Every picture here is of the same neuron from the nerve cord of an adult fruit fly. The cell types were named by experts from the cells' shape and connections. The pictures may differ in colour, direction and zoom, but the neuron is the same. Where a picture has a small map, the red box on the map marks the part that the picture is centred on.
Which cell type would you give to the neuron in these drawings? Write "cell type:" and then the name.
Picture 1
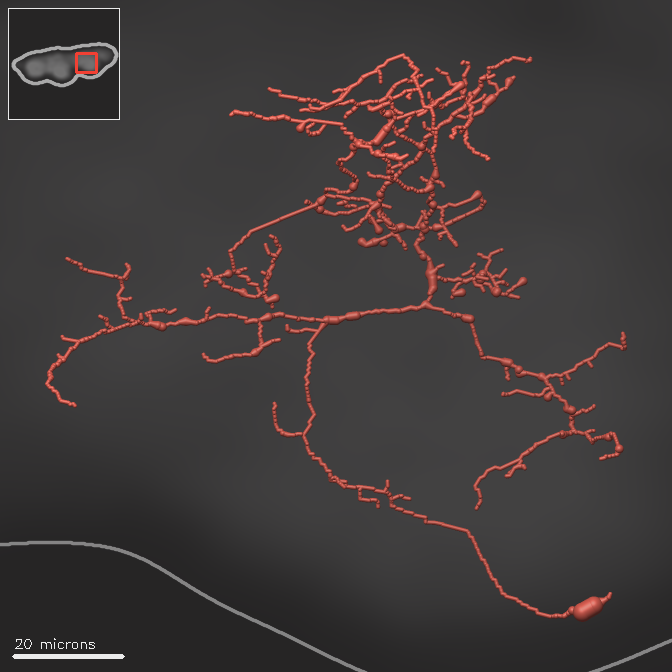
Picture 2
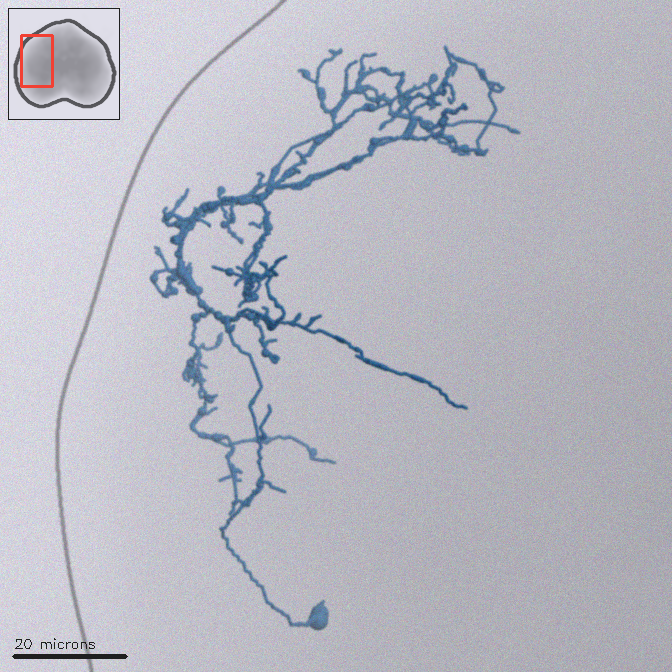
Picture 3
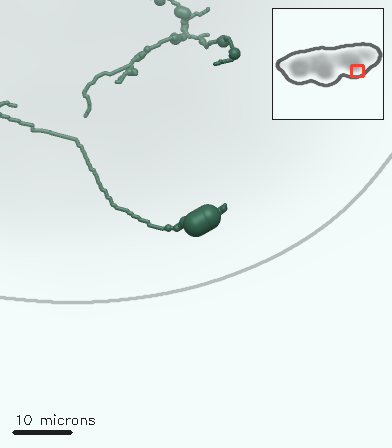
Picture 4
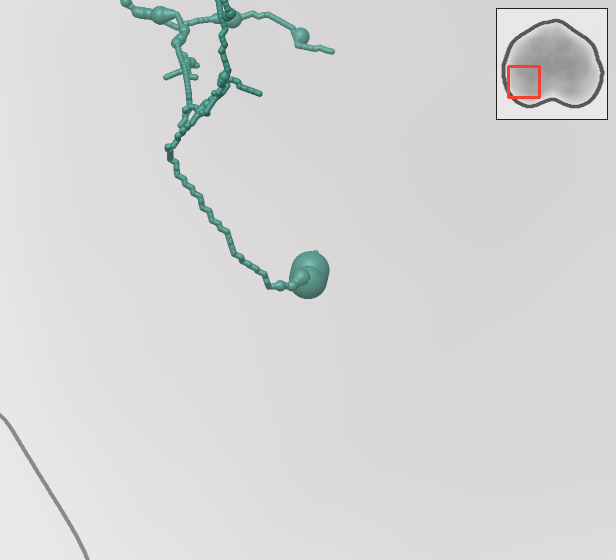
cell type: IN16B096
